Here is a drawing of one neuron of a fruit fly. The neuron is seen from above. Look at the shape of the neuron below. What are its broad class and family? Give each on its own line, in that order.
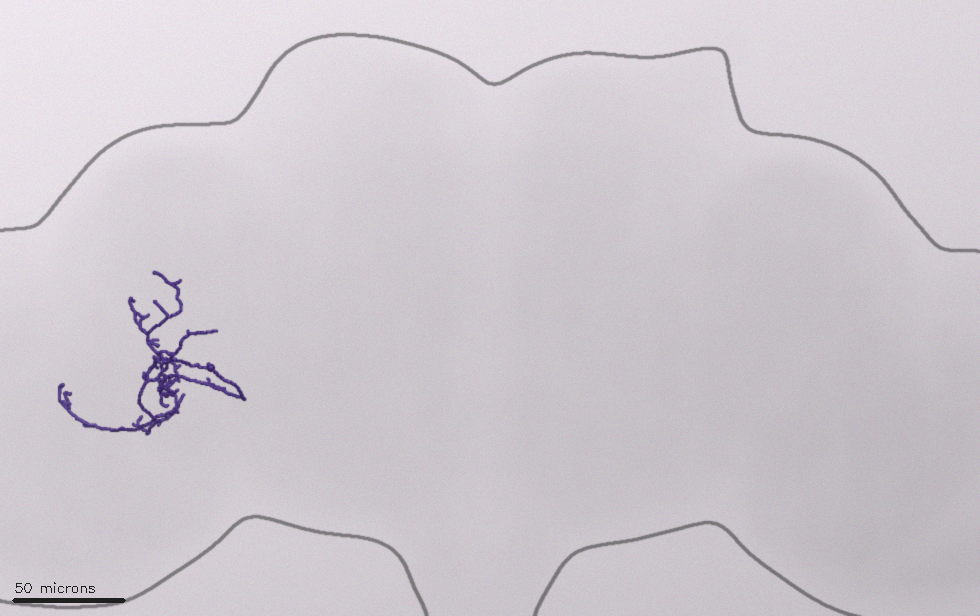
central-brain intrinsic neuron
hemilineage LHd2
